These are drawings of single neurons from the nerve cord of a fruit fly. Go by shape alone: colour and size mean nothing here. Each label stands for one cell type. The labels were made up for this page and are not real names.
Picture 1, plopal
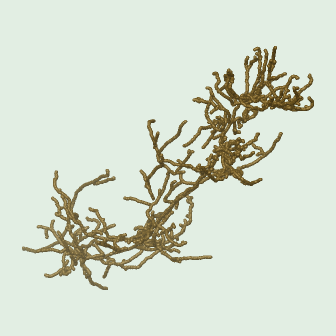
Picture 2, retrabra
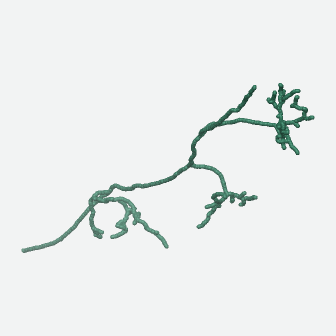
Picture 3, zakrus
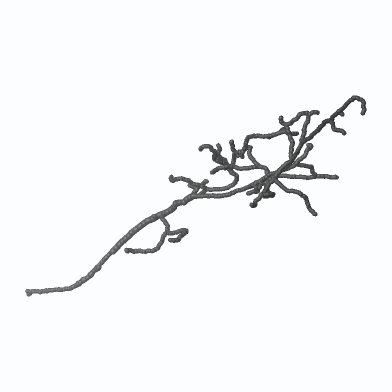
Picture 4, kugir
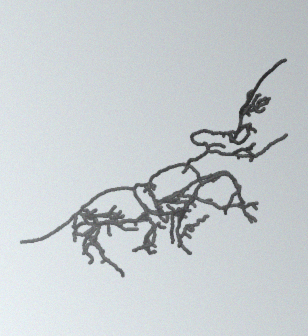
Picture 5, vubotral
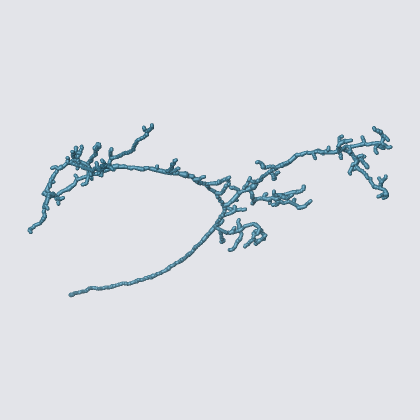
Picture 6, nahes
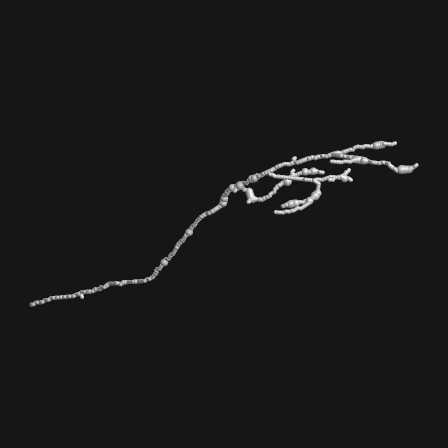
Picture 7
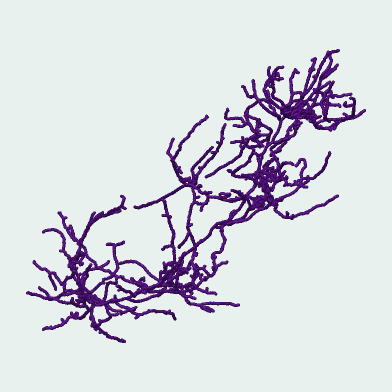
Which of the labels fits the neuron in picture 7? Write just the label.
plopal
